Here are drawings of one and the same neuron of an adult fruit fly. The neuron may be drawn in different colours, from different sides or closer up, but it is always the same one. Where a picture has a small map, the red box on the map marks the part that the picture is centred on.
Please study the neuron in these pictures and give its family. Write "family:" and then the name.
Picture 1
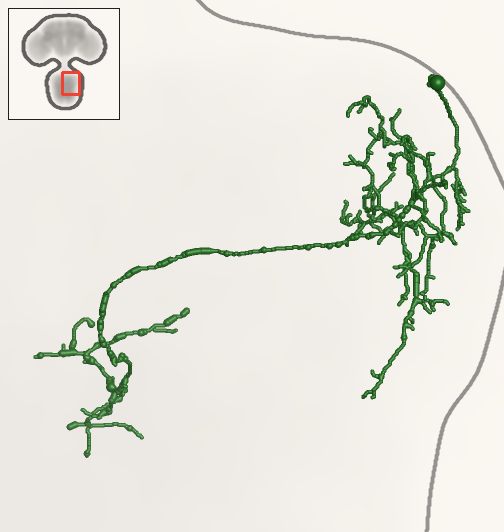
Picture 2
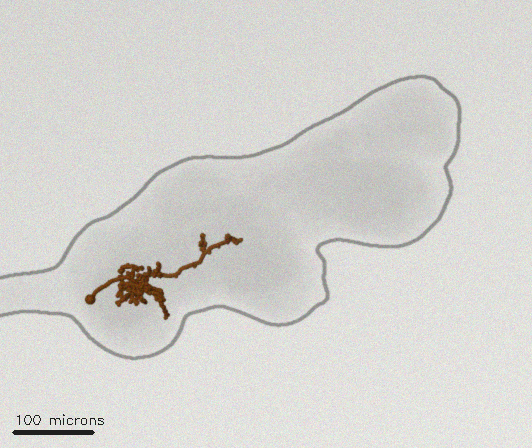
family: hemilineage 19A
